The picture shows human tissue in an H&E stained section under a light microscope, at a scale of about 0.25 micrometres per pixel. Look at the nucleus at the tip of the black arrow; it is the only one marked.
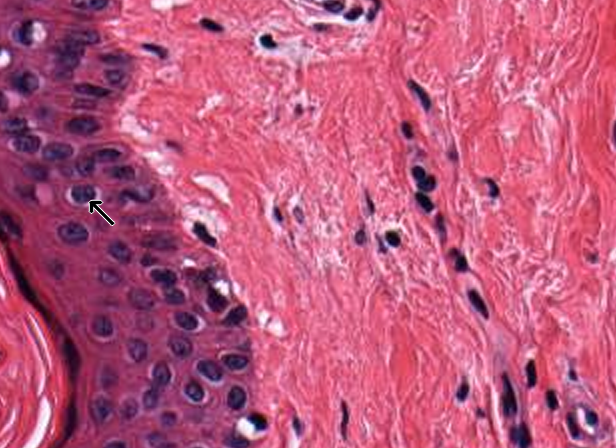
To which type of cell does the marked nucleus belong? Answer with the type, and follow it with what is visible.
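It is a keratinocyte. A thin clear pale rim surrounds the nucleus, separating it from the cytoplasm. The cell sits among closely packed cells of similar appearance in the epidermis, a few cell layers in from where the epidermis meets the pink fibrous tissue beneath.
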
